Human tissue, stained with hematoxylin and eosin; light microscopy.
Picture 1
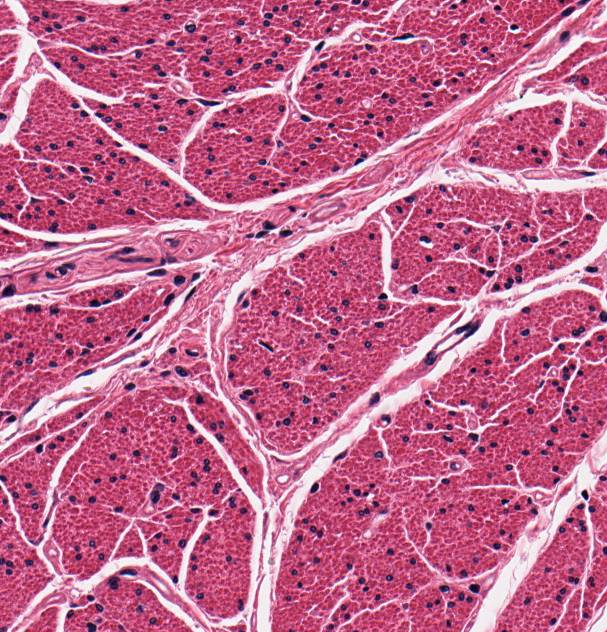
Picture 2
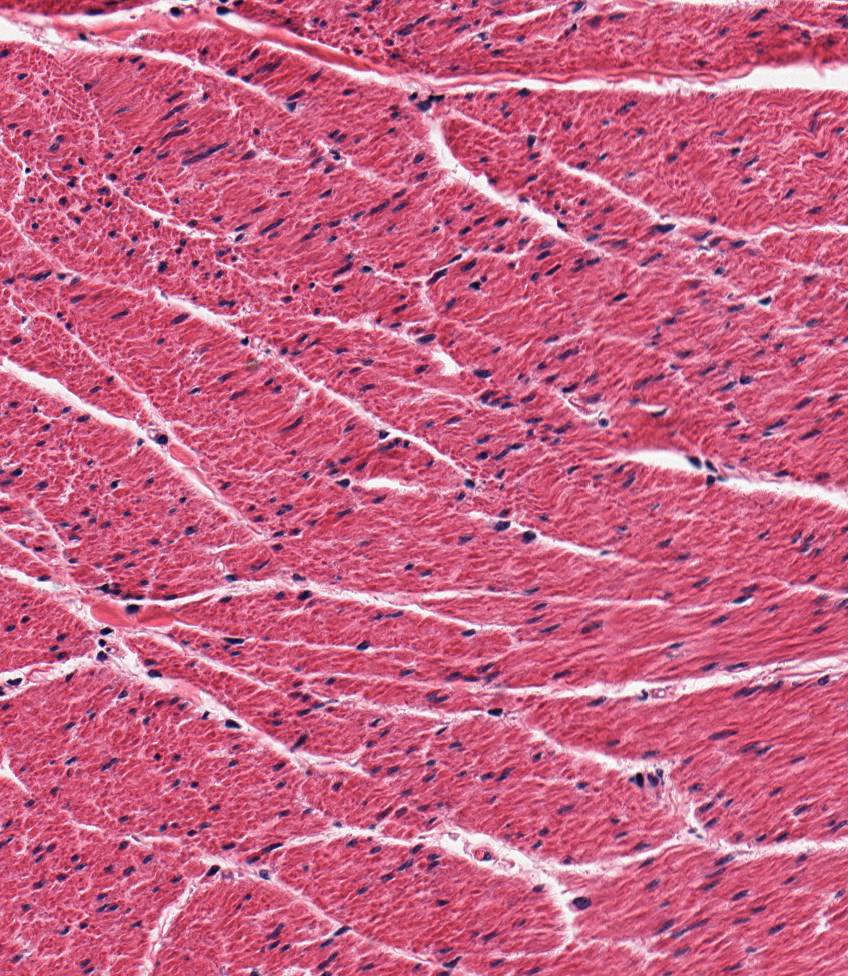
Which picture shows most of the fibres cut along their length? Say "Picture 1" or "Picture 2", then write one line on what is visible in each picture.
Picture 2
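What picture 1 shows: The muscle fibres are cut in cross-section, so their cytoplasm shows a fine stippled pattern of dots.
What picture 2 shows: The whole field is filled by bundles of muscle fibres cut along their length.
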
